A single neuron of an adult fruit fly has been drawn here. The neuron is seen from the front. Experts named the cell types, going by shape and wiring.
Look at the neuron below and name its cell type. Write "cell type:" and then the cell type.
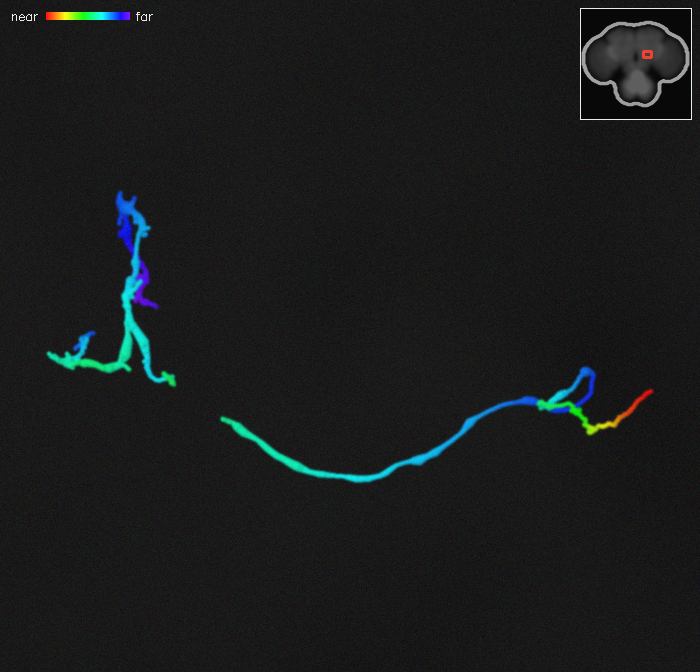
cell type: ORN_VA6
